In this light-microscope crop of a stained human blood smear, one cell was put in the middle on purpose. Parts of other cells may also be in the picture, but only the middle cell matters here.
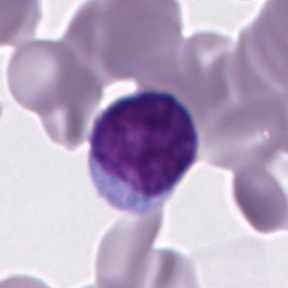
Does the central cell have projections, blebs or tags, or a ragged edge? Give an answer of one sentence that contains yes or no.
No, no projections, blebs or ragged parts break the cell's outline.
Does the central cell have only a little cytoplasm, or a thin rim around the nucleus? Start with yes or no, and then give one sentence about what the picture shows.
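Yes. The cytoplasm forms a narrow crescent mainly along the lower left side of the cell.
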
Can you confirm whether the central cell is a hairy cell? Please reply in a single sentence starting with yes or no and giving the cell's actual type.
No, the cell in the middle is categorised as a typical lymphocyte, not a hairy cell.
